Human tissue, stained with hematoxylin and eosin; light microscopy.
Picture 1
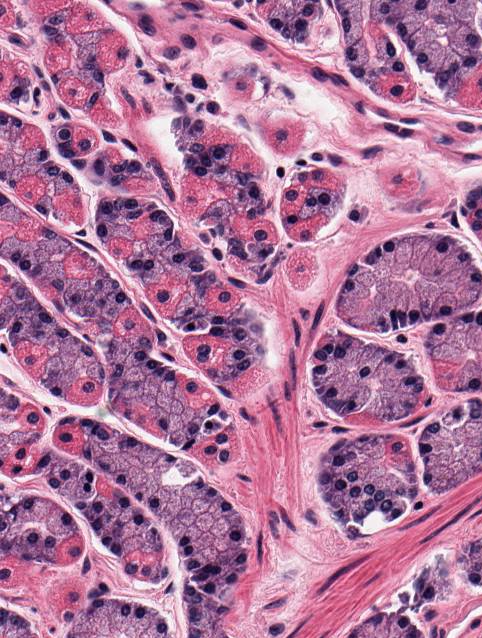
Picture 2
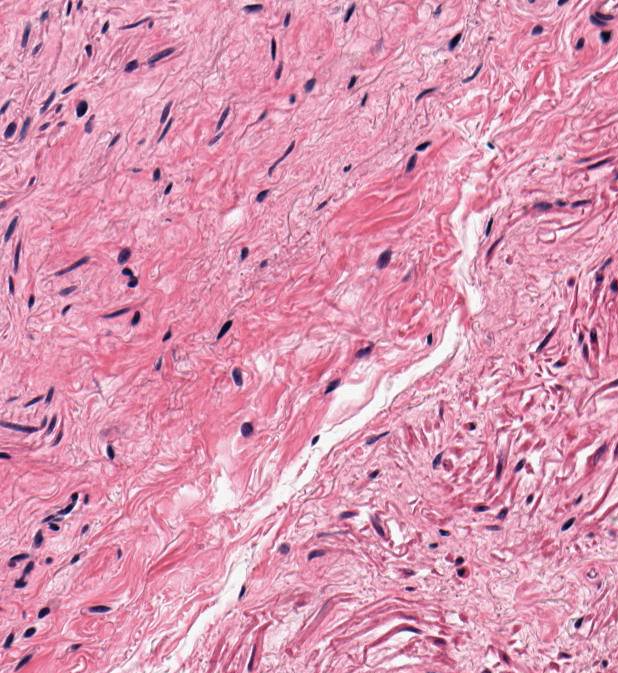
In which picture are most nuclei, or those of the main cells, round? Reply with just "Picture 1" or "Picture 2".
Picture 1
